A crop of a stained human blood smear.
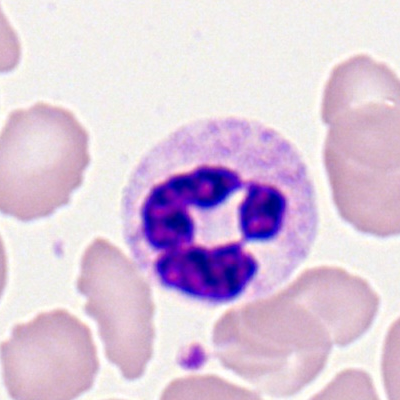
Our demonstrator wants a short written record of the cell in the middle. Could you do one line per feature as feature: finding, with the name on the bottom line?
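Outline: round and smooth.
Nucleus: several lobes in a ring around a pale central space.
Granules: fine, faint, lilac, spread throughout the cytoplasm.
Vacuoles: none in the cytoplasm.
Name: segmented neutrophil.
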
